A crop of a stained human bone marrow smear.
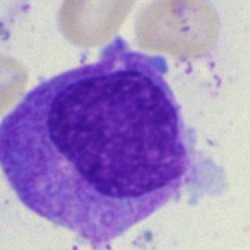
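Promyelocyte: the cell in the middle of this stained bone marrow smear. Its outline is irregular and somewhat angular, not smooth and round. The nucleus lies off-centre toward the upper right. The cytoplasm shows no large clear vacuoles. Ragged pale blue cytoplasmic fragments extend from the right edge.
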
